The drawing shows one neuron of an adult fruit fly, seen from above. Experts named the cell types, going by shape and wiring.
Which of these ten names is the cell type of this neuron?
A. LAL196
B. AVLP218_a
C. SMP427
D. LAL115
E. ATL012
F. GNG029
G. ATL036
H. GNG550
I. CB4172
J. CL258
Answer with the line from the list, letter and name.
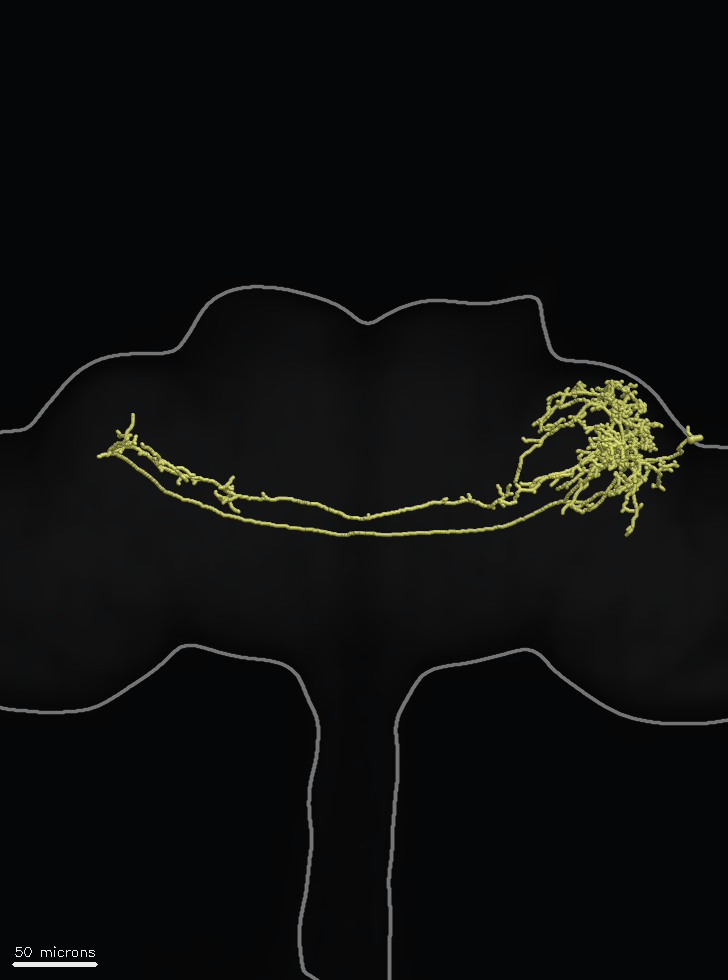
B. AVLP218_a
